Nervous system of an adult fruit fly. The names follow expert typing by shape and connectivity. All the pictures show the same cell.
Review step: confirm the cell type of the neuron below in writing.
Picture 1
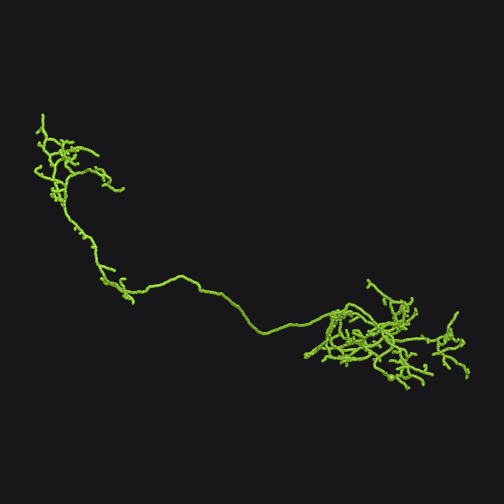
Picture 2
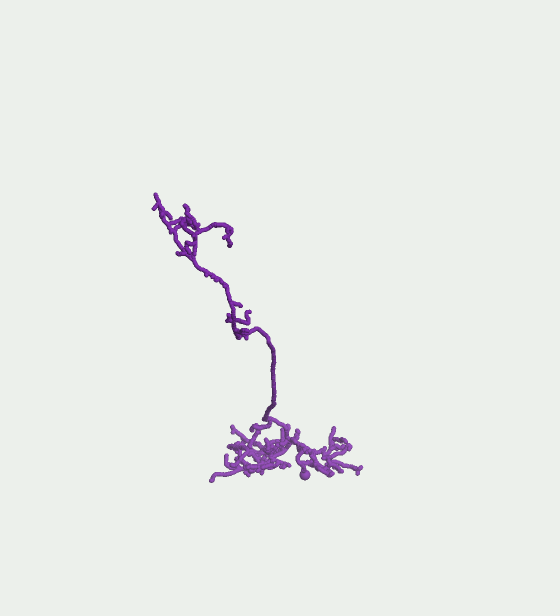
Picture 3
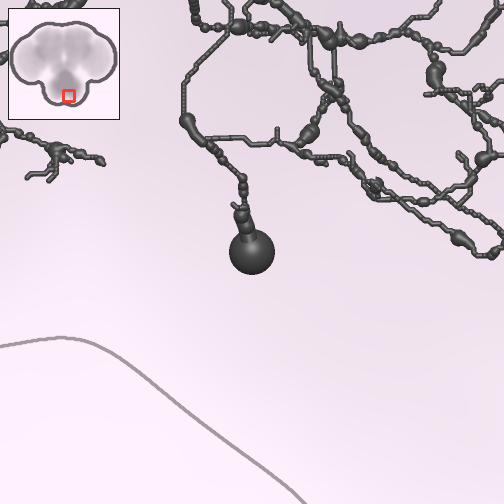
AN10B026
